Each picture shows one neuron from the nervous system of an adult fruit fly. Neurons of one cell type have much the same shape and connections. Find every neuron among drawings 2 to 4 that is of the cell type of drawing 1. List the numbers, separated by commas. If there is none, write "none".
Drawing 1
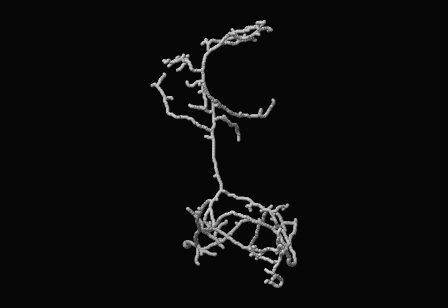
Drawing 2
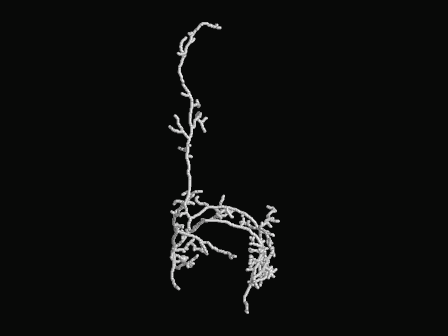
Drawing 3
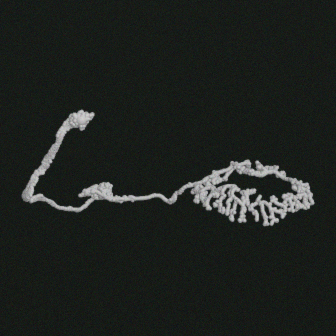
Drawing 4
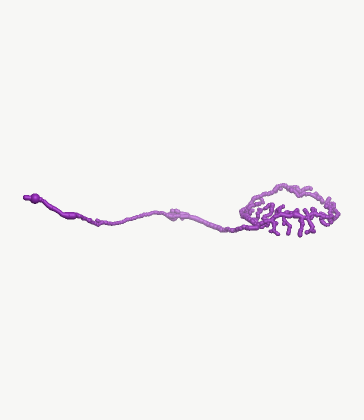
2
